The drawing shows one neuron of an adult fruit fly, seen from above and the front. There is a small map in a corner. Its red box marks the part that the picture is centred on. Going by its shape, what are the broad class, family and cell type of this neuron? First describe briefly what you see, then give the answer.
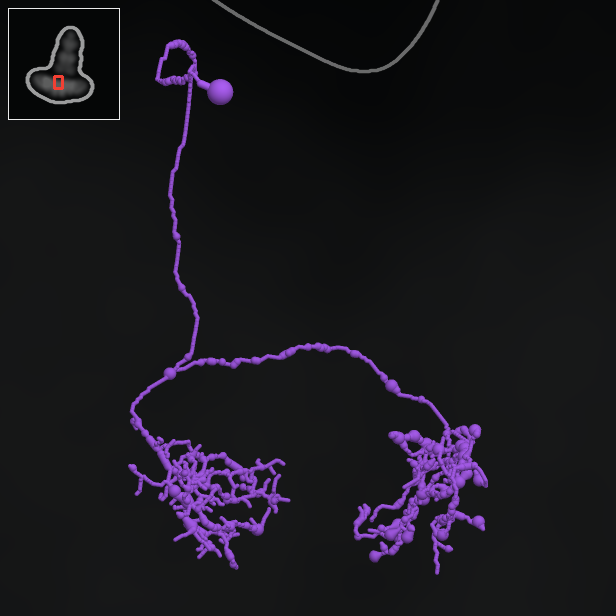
Dozens of branch ends can be seen. In this view it is taller than it is wide. This is a central-brain intrinsic neuron. Its family is called class CX. The cell type is hDeltaJ.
